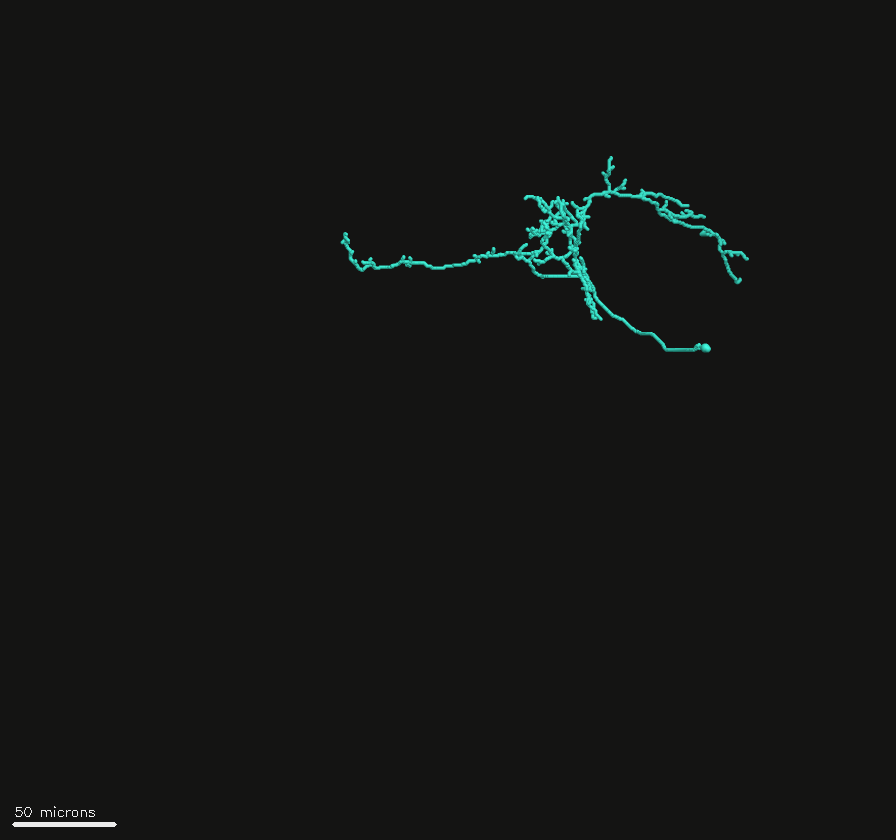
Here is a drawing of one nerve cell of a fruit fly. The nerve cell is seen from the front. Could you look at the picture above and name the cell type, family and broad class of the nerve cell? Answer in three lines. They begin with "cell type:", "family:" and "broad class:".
cell type: LHAV9a1_b
family: hemilineage CREl1
broad class: central-brain intrinsic neuron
